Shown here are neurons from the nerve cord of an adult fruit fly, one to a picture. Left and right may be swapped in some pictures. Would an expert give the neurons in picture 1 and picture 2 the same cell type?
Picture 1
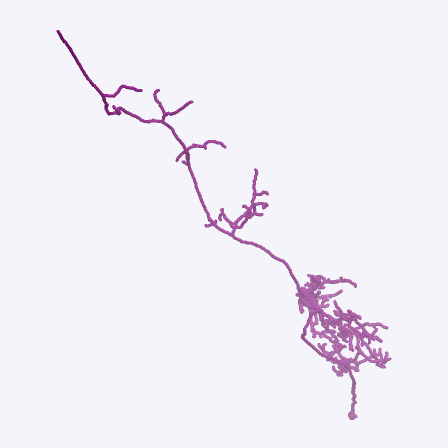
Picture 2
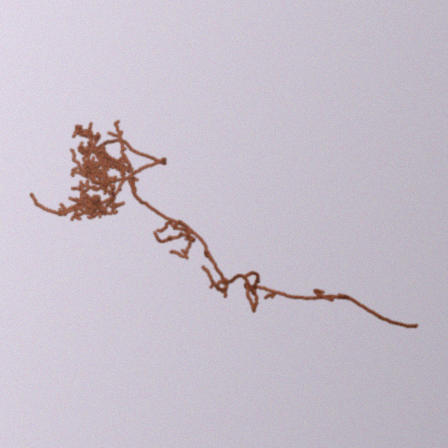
yes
